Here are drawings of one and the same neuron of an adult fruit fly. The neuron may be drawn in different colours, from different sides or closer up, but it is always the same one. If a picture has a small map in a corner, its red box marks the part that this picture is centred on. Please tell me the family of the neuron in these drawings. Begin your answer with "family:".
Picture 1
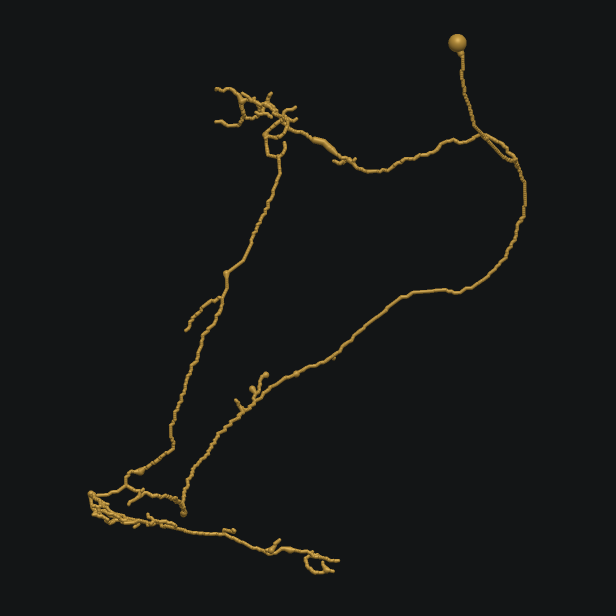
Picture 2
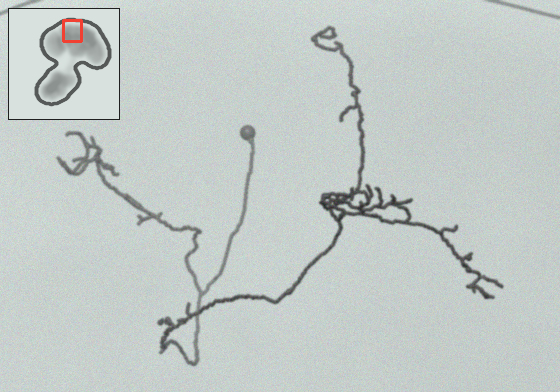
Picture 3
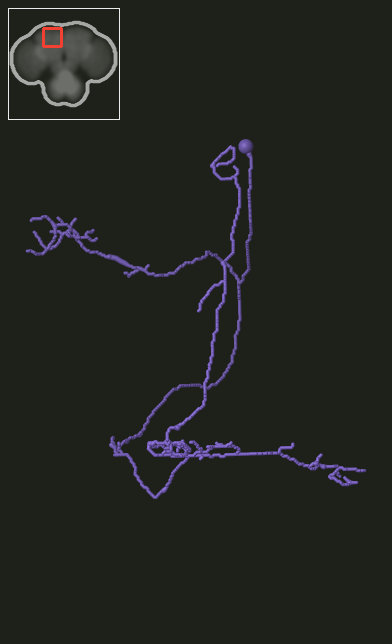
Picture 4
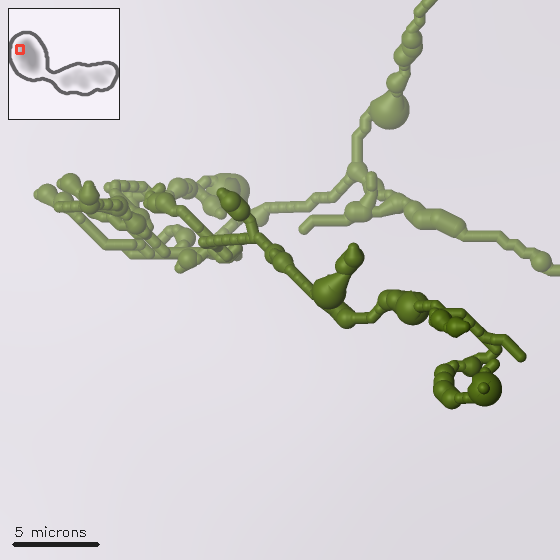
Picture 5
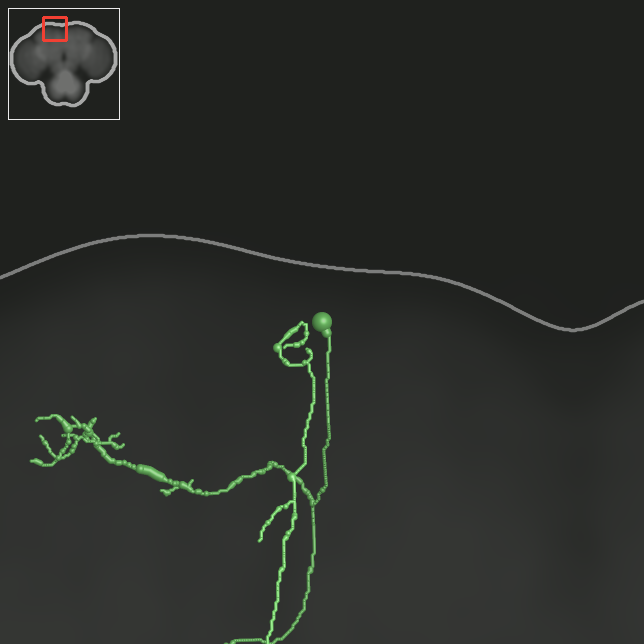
family: class Kenyon Cell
